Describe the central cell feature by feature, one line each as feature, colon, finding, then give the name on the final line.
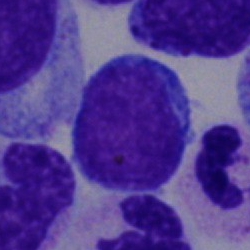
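Outline: smooth, roughly round to oval
Cytoplasm: thin rim around nucleus only
Granules: none seen
Nucleus: single small dark dot over lower half
Name: lymphocyte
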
